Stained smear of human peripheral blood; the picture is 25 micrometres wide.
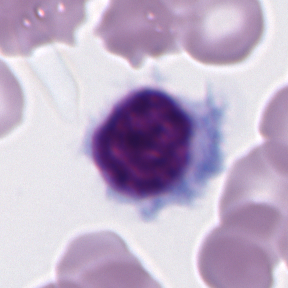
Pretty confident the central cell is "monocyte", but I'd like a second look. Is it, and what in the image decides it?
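Look first at the cytoplasm: it is pale blue and holds no granules at all.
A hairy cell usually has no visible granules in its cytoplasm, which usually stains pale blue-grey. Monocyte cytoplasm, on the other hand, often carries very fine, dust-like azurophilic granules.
So the name monocyte doesn't fit; this is a hairy cell. Fine, hair-like projections fringe the edge of its cytoplasm, mostly on the right and lower side, and the outline is ragged rather than smooth. No nucleolus can be made out in the round nucleus, which suits either name.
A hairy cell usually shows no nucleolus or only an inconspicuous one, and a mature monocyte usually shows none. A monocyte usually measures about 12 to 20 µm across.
This cell, at about 12 micrometres across, is within that range, so size alone doesn't rule monocyte out.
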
